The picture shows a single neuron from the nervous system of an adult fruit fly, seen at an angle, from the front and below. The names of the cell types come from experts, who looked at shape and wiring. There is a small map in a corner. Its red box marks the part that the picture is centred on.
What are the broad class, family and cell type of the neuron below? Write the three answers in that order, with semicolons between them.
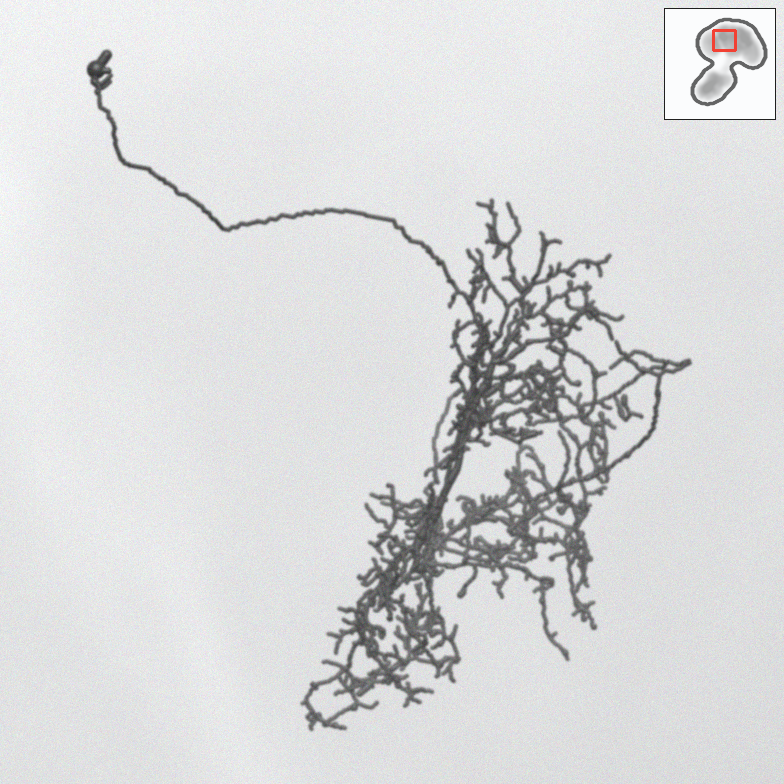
central-brain intrinsic neuron; hemilineage VLPl2_medial; PS057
